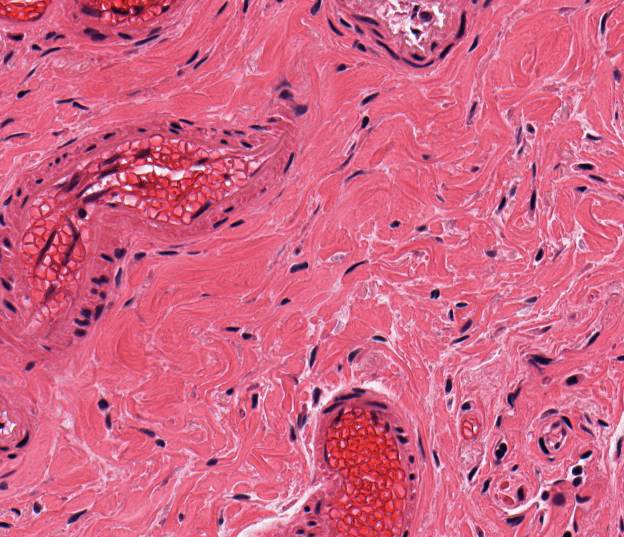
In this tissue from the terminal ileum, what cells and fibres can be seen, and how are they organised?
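Look first: most of the field is dense pink collagen, in bundles that wave and interlace in different directions. Scattered singly between the bundles are spindle-shaped cells with dark, elongated nuclei. The stroma is sparsely cellular, with wide stretches of collagen between nuclei. In the vessels, red blood cells are tightly crowded and pressed into polygonal shapes.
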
